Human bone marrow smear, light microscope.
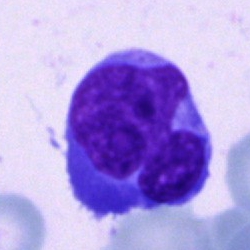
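Blast, centre of a stained human bone marrow smear. Roughly round outline, slightly ragged at the lower edge. Deep, strong blue cytoplasm with no visible granules. The smaller nuclear mass sits at the lower right of the larger one.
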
